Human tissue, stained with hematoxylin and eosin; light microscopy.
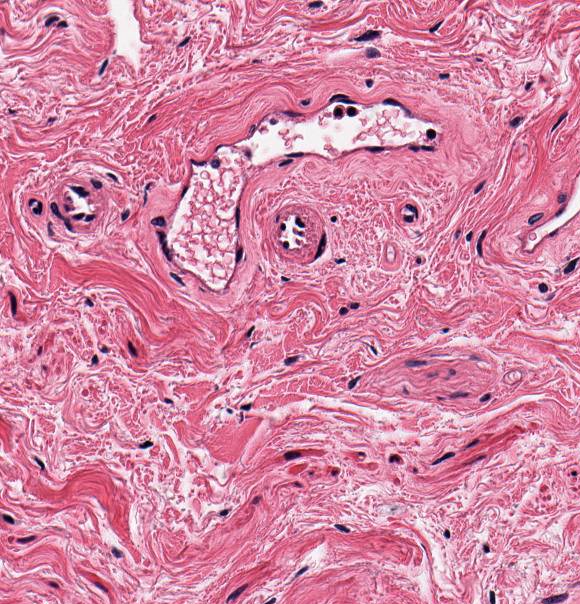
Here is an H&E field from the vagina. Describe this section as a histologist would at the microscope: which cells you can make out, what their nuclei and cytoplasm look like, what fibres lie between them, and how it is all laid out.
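It's all dense, wavy collagen bundles running in many directions, filling the whole field. Fibroblast nuclei are sparse: small, dark, spindle-shaped, scattered singly between the bundles. Two small, round, thick-walled vessels with narrow lumens sit upper left and upper centre. Near the top centre there's also an irregular, thin-walled vessel with pale red blood cells in it.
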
